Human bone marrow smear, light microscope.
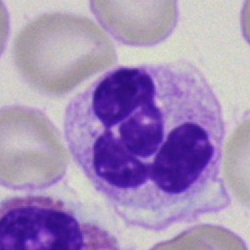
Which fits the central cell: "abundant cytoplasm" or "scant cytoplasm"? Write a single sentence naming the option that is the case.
It is abundant cytoplasm that surrounds the nucleus of this cell.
